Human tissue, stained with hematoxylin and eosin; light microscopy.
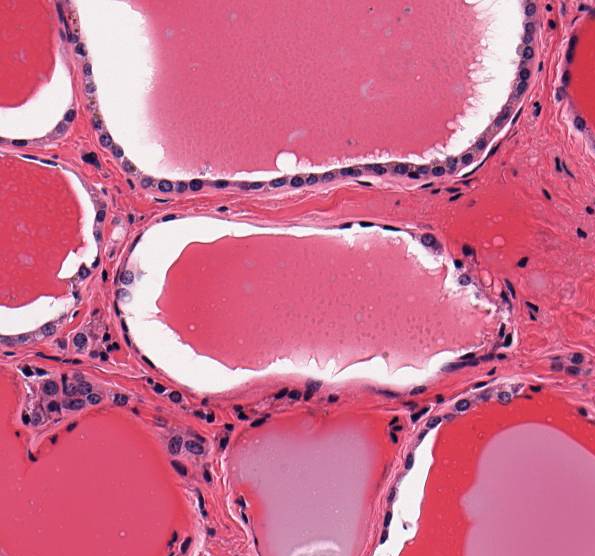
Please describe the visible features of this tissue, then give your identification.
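Closed rounded to oval follicles of differing sizes fill the field, several cut off at the edges. Each is lined by one layer of flattened to low cuboidal cells, their small round dark nuclei in one unstratified row. No papillae project inward. This is thyroid.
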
